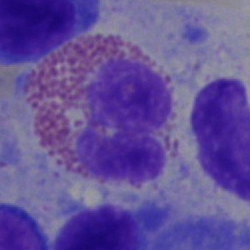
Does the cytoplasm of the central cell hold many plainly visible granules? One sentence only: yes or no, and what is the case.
Yes, within its cytoplasm there are many visible granules.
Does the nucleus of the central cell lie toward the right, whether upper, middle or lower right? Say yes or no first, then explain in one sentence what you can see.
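Yes. The nucleus lies in the right half of the cell.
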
